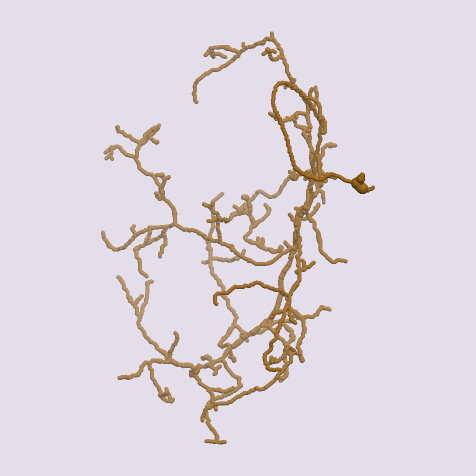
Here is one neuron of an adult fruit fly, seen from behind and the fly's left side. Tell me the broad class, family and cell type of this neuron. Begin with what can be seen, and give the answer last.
The cell body is on the right of the picture. Dozens of branch ends can be seen. Its broad class is nerve-cord intrinsic neuron. The family is hemilineage 03A. The cell type is IN03A061.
